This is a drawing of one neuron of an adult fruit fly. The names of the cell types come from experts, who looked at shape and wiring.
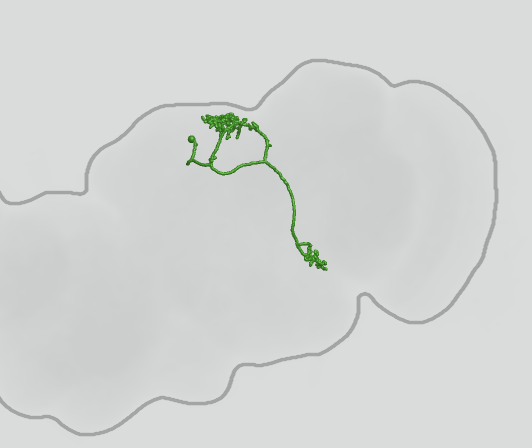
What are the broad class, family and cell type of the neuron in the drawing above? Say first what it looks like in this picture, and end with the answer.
As drawn here it is about as wide as it is tall. Its broad class is central-brain intrinsic neuron. The family is hemilineage SMPpv1. Its cell type is CB1379.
